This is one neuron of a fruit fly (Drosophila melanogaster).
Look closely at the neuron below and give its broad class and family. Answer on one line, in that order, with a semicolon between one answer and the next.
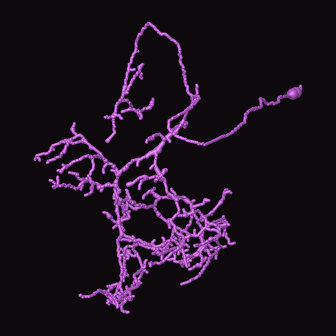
nerve-cord intrinsic neuron; hemilineage 03A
